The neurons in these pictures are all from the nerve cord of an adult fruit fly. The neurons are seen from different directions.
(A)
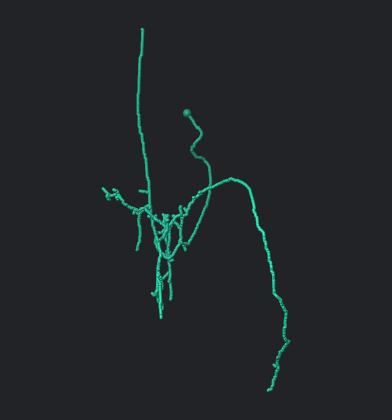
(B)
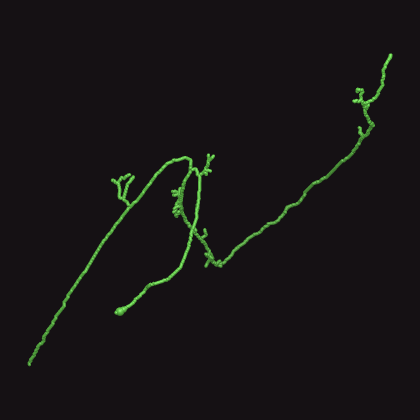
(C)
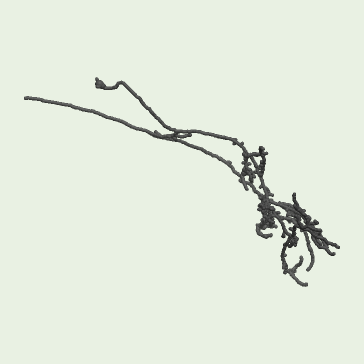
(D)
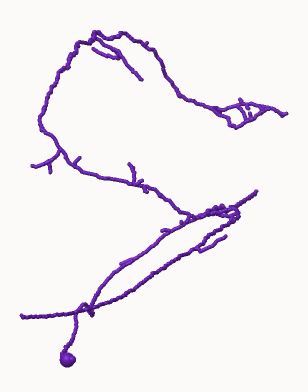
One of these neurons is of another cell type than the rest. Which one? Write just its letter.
C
